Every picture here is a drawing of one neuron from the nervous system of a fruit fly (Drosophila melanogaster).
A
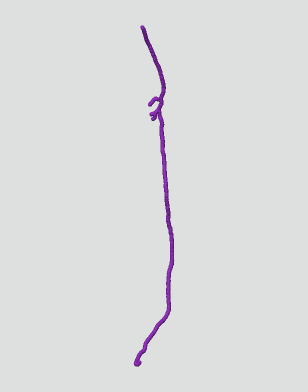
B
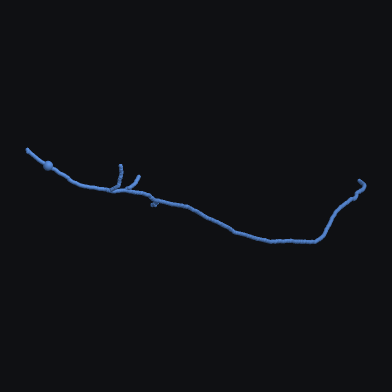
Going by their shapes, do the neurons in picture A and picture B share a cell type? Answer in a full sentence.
They are of the same cell type.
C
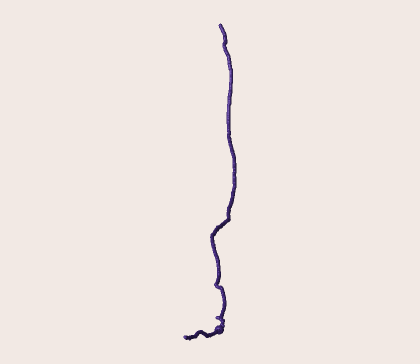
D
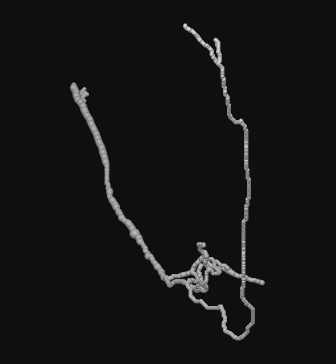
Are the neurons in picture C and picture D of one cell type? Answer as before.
They are of the same cell type.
